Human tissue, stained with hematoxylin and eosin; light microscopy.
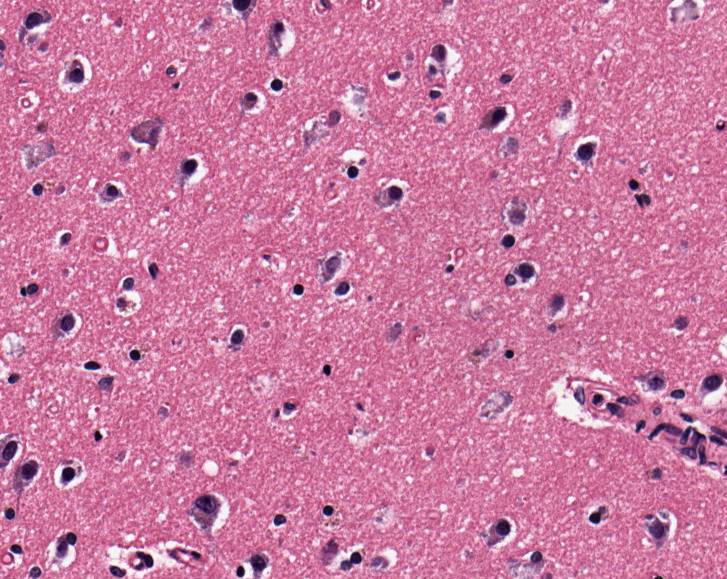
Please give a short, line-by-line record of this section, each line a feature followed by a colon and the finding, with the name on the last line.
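Background: finely granular pink feltwork, cells scattered singly, no epithelium, glands or other units
Larger cells: angular purplish cytoplasm, round nuclei, consistent with neurons, across entire field
Small cells: round dark nuclei, scant visible cytoplasm, scattered among larger cells
Vacuoles: many, tiny, round, clear, dotting the pink background
Name: cerebral cortex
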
